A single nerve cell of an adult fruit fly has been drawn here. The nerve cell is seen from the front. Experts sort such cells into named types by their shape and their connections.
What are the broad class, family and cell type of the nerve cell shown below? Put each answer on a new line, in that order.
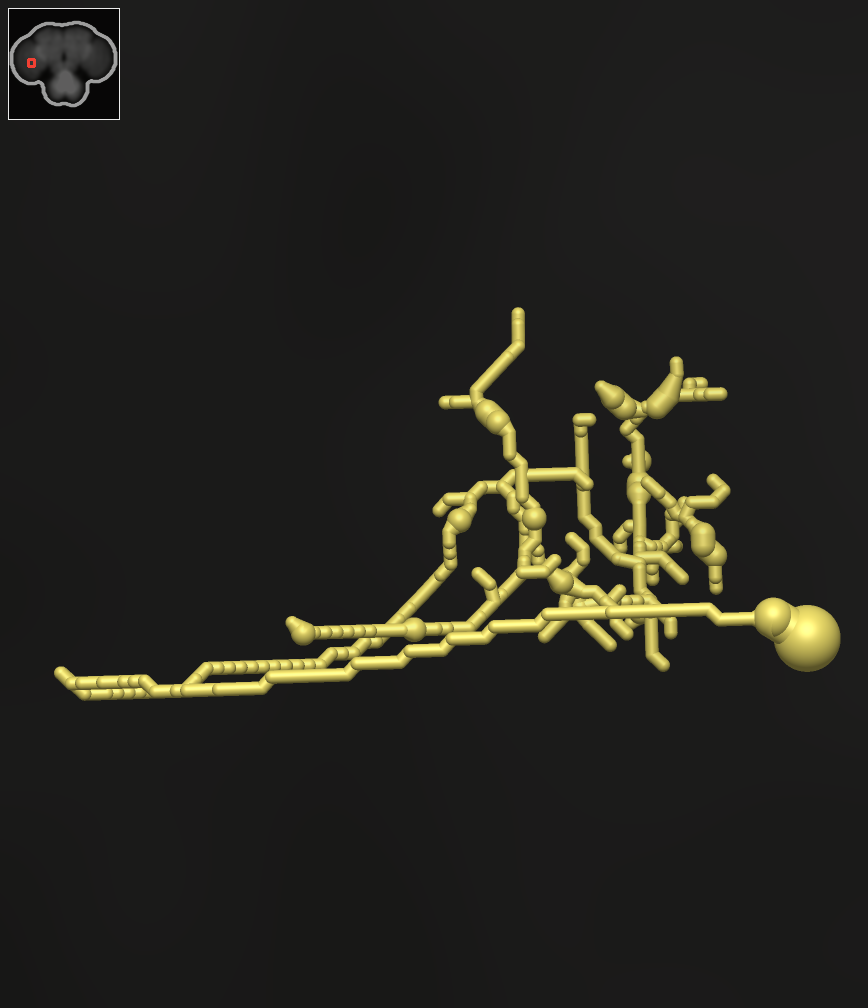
optic-lobe intrinsic neuron
Mi
Mi2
